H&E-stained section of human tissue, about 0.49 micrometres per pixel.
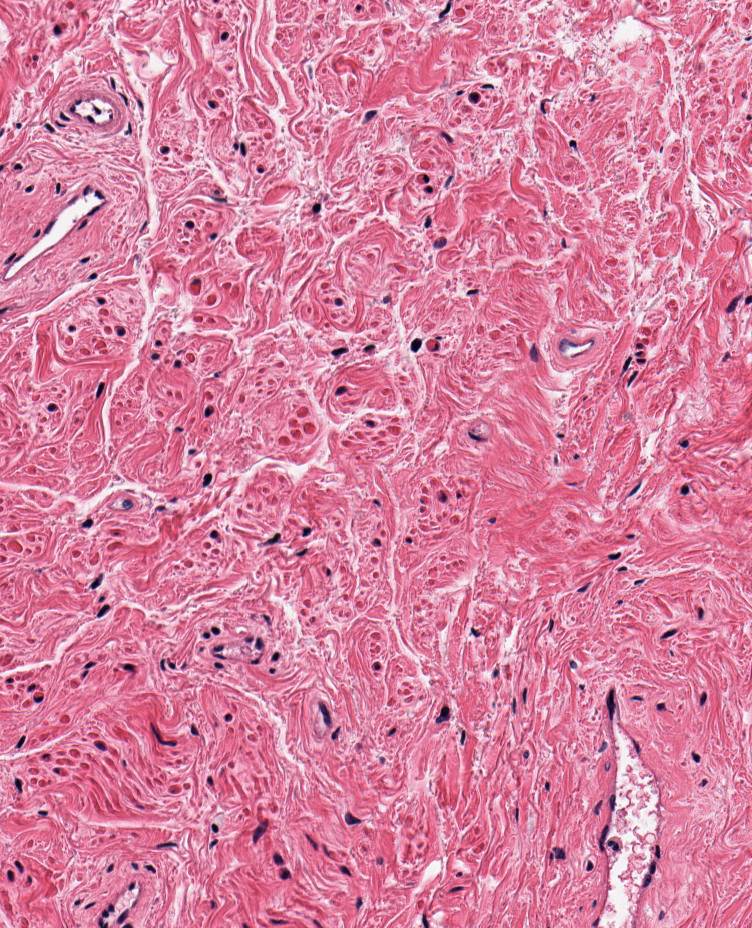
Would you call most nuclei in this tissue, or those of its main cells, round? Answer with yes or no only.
No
